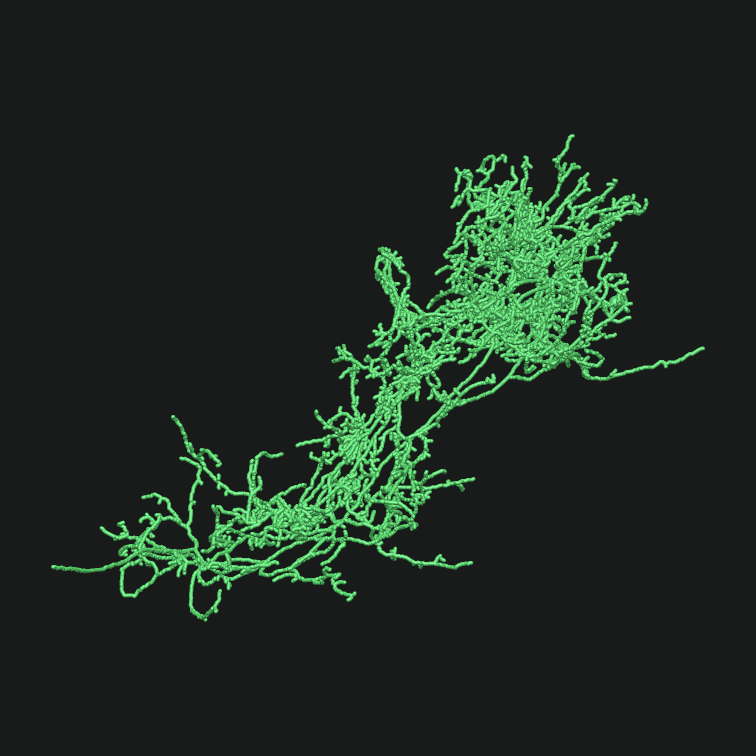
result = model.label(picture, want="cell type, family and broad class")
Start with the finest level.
AN05B005; hemilineage 05B; ascending neuron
